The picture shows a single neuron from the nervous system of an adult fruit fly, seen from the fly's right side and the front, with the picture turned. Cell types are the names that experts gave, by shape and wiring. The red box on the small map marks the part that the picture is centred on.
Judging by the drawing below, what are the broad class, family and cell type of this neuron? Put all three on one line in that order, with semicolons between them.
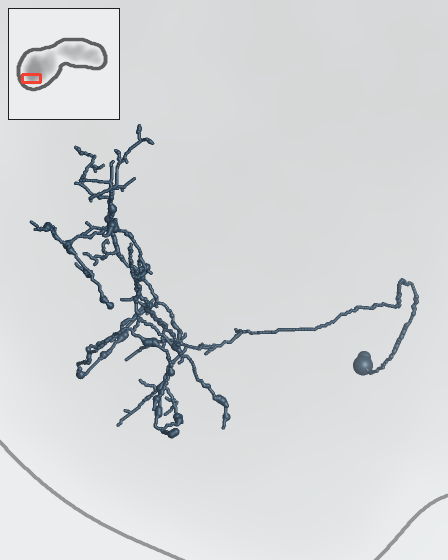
central-brain intrinsic neuron; hemilineage DL1_dorsal; CB2310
